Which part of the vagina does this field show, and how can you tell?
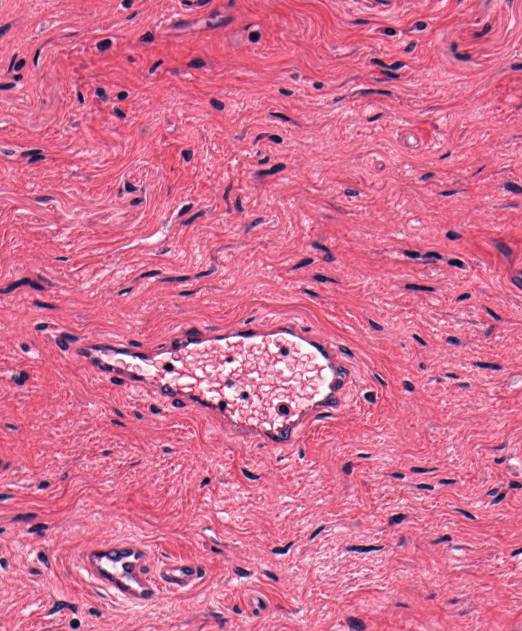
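Dense connective tissue makes up this field. It is dense, pink-staining collagenous stroma throughout, its wavy bundles running in varied directions rather than in one parallel alignment. Cells are sparse: thin, dark, spindle-shaped nuclei consistent with fibroblasts lie widely separated by collagen.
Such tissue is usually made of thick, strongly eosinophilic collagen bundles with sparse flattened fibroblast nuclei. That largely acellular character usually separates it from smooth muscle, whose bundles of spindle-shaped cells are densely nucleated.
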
